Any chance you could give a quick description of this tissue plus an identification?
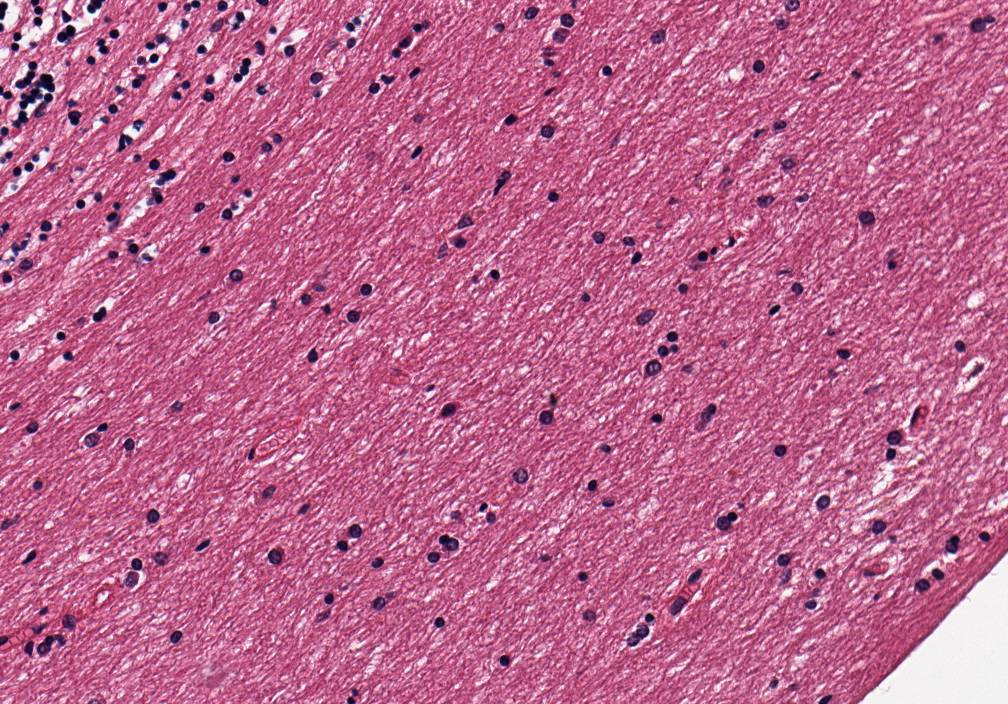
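Small, round, dark-staining nuclei with little visible cytoplasm are scattered among the fibres, many within a narrow clear halo. They are far more densely crowded in the upper left corner. A few thin-walled small vessels run lengthwise among the fibres. The tissue is cerebellum.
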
